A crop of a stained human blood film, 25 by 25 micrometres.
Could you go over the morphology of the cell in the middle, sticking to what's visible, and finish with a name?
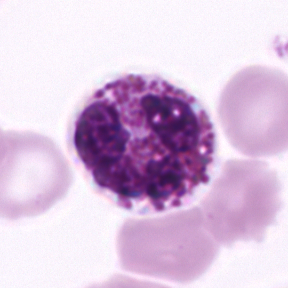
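Outline round and smooth; about 12 micrometres across. Nucleus split into separate lobes, left and right of the cell. Chromatin dense, dark purple. Granules reddish-purple. Eosinophil.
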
